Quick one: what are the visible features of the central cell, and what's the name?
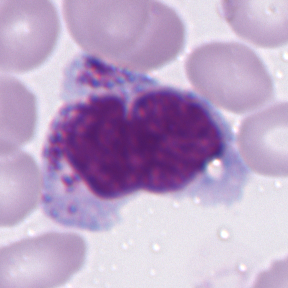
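Look first at the nucleus: a deep notch in its top edge gives it a two-lobed, heart-like shape. It fills most of the cell. Pale grey-blue cytoplasm surrounds it, forming its widest rim on the left side. The cell outline is irregular and uneven, not round. This cell is a large granular lymphocyte.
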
